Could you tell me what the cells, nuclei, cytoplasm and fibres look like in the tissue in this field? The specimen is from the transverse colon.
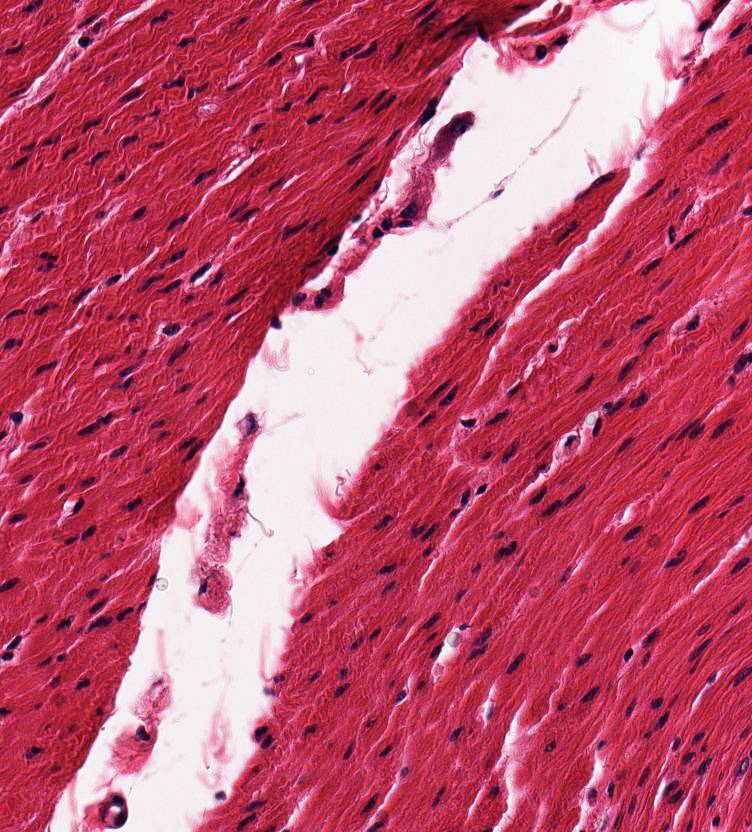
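Muscle fibres on both sides of the cleft, running roughly parallel to it. Fibre cytoplasm deep pink-red. Nuclei dark, elongated ovals along the long axis of the fibres. Fibre outline finely wavy.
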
